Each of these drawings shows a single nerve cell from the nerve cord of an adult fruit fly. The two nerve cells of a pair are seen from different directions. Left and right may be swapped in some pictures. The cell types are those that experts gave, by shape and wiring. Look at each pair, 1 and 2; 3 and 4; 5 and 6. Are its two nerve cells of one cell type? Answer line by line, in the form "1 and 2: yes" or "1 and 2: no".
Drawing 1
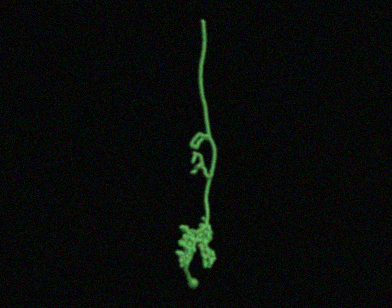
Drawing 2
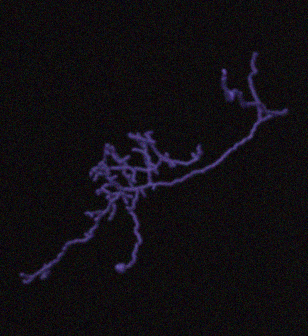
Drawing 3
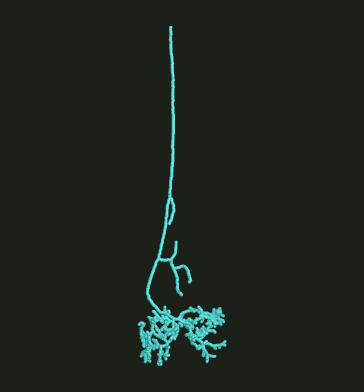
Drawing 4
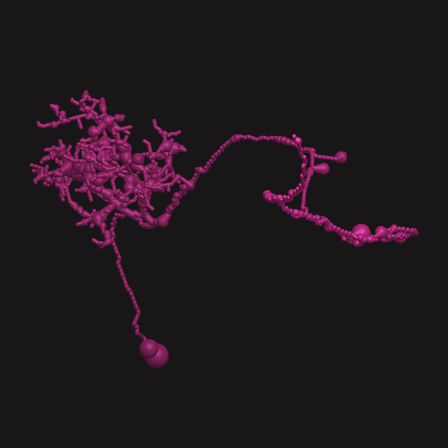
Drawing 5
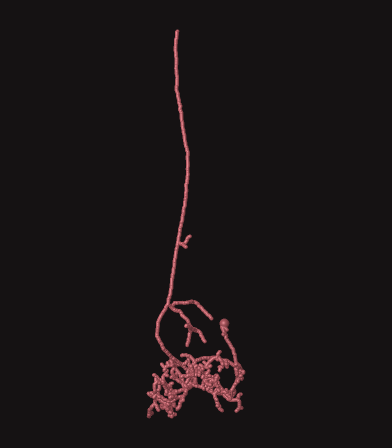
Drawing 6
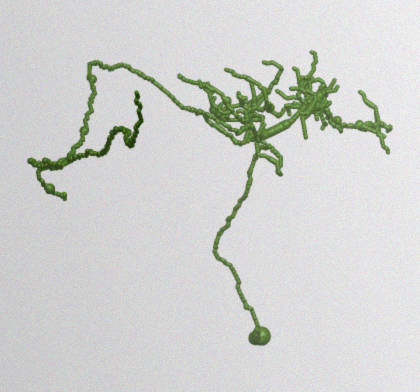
1 and 2: no
3 and 4: no
5 and 6: no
